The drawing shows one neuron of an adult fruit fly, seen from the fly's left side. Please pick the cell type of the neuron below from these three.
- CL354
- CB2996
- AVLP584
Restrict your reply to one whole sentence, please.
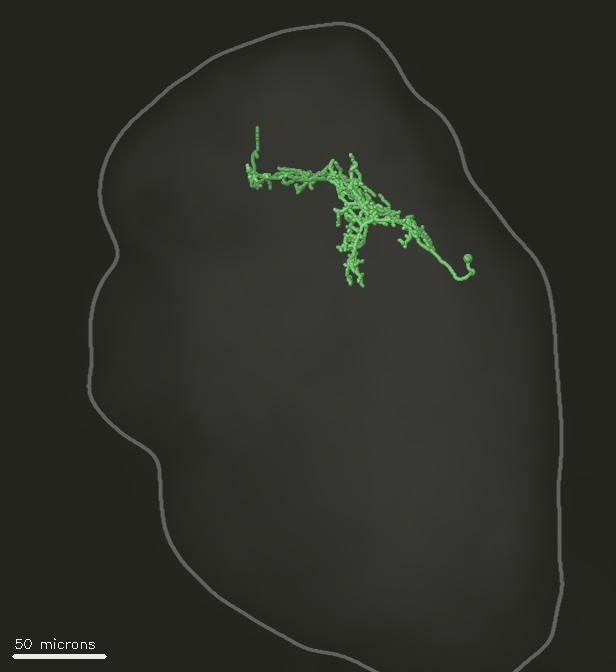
With respect to cell type, this neuron is CL354.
